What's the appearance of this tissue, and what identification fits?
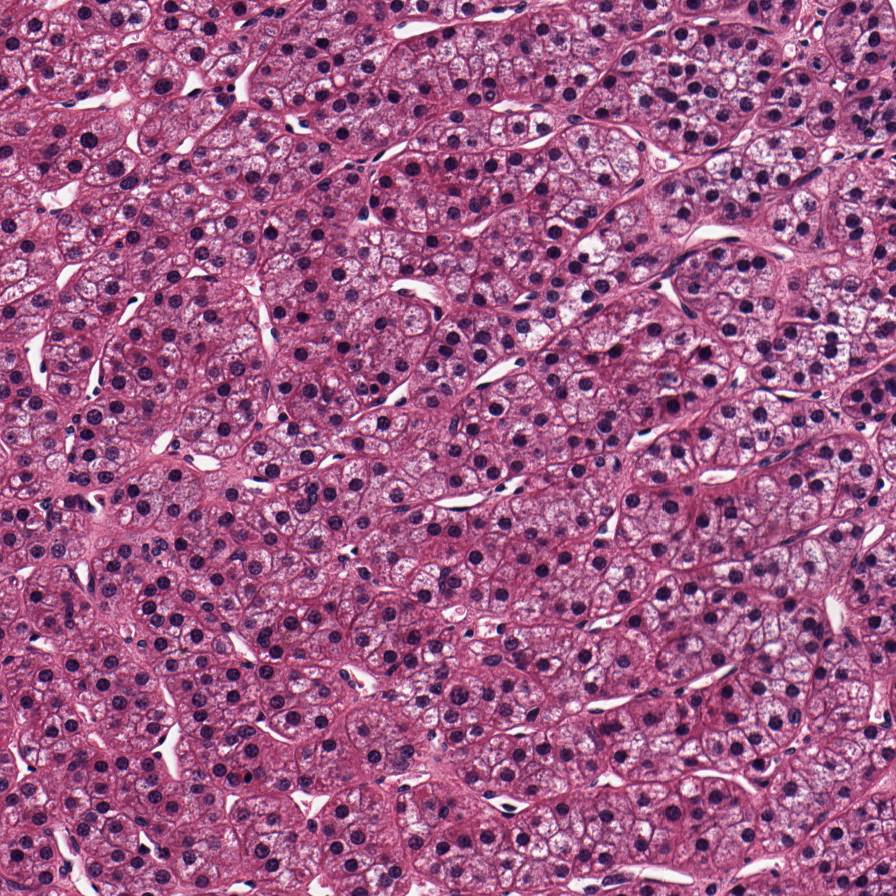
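Start with the overall pattern: across the whole field, cells sit in nests and short cords, divided by a fine branching network of thin partitions. Look closer and each cell is polygonal, with a distinct, sharply drawn border and a single small round dark nucleus near its centre. Fibrous stroma is scant, confined to those delicate partitions. This is the adrenal gland.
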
